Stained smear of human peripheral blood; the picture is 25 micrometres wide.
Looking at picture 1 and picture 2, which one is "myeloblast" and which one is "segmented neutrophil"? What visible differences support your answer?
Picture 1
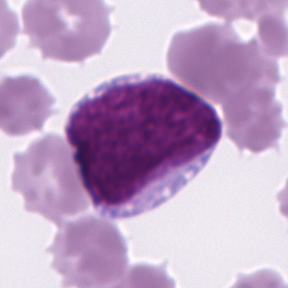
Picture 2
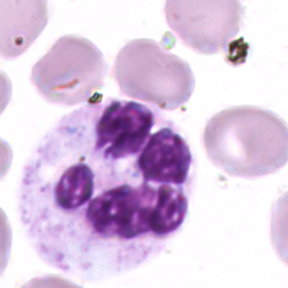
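First one's the myeloblast, second one's the segmented neutrophil. The myeloblast is about 13 micrometres across with a rounded outline and no long projections, and its nucleus, about 13 by 11 micrometres and roughly triangular with rounded corners, fills about 80% of the cell's area.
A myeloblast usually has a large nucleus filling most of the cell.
You'll see its cytoplasm only as a crescent, mainly along the lower right side of the nucleus: pale blue-grey, mottled with small pale spots, and without coarse granules. The segmented neutrophil, by contrast, has plentiful cytoplasm, very pale pinkish-lilac rather than blue-grey. Its outline is round and smooth, its chromatin dark purple and coarsely clumped, and no nucleoli show in the lobes.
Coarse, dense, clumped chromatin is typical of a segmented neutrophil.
Non-nucleated red cells lie around it, one close above.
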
